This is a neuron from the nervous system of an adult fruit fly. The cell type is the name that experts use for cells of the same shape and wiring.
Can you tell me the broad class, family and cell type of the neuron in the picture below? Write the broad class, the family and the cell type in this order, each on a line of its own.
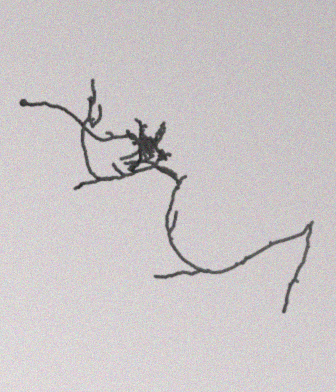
nerve-cord intrinsic neuron
hemilineage 12B
IN12B042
